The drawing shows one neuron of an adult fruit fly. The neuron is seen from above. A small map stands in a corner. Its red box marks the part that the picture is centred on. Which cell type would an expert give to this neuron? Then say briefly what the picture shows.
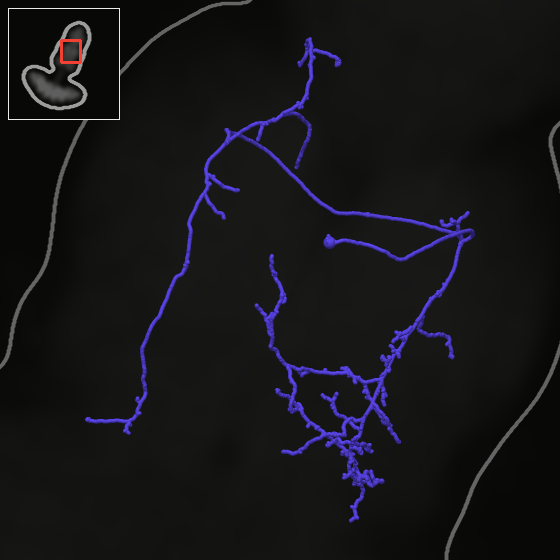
Its cell type is IN19B071. This is a nerve-cord intrinsic neuron. It lies in the nerve cord. As drawn here it is about as wide as it is tall.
